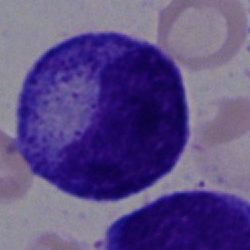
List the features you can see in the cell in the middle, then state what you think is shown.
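Toward the right side of the cell lies the nucleus, whose border facing the cytoplasm is concave and curves around a pale area. Small purple granules are scattered across this pale cytoplasmic zone, while the cytoplasm at the cell's rim is deep blue. The answer is promyelocyte.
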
